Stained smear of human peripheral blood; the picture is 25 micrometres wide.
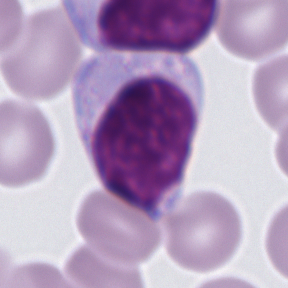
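Large granular lymphocyte, the central cell in a stained smear of human peripheral blood. First, the outline tapers to a point at its lower end. Second, the nucleus sits off-centre, toward the lower right of the cell. Third, the chromatin is dark purple and coarsely clumped. Last, the cytoplasm holds no coarse granules.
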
